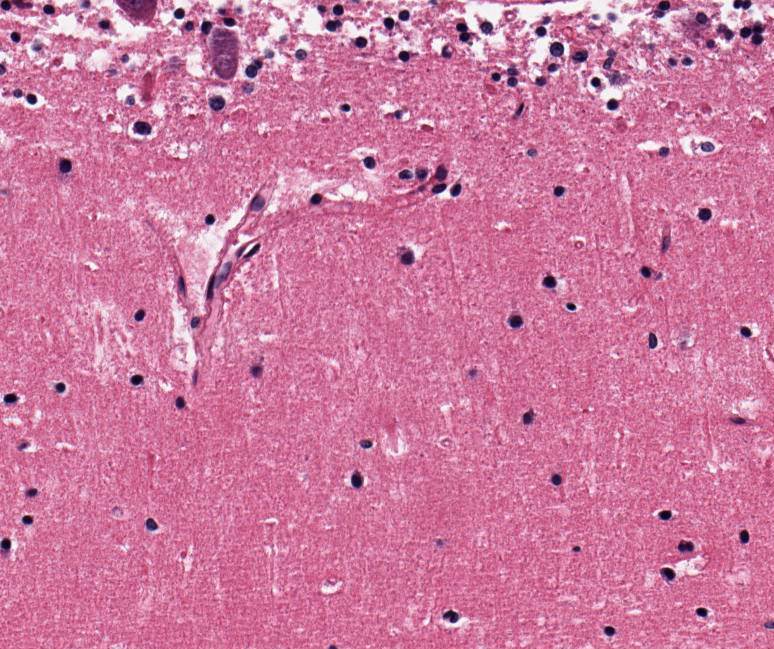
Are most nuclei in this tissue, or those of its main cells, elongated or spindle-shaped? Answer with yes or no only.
No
